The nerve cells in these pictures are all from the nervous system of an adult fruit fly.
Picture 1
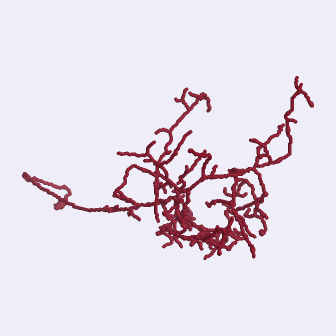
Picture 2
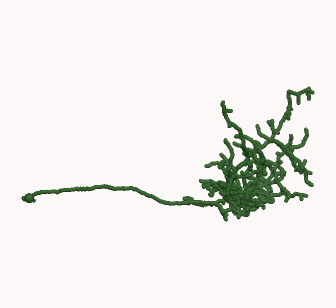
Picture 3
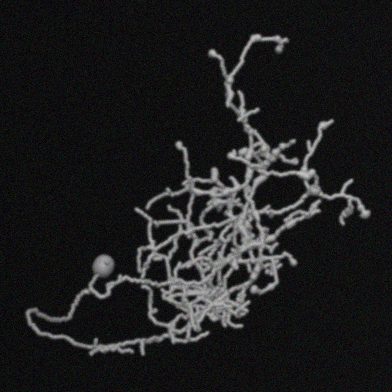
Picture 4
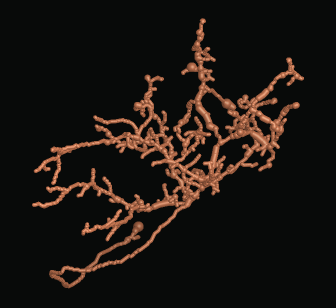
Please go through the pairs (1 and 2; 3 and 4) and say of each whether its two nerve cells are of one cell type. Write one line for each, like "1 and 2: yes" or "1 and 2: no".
1 and 2: yes
3 and 4: no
